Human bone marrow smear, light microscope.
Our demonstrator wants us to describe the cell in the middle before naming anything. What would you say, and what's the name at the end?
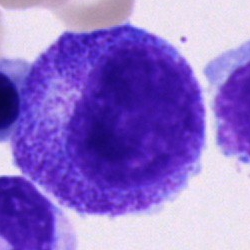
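First, the chromatin is finely textured, without coarse dark clumps. Next, the cytoplasm forms a band widest to the left of the nucleus, scattered with many fine reddish-purple granules, with a paler, less granular zone just left of the nucleus. Finally, the cell is a promyelocyte.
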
